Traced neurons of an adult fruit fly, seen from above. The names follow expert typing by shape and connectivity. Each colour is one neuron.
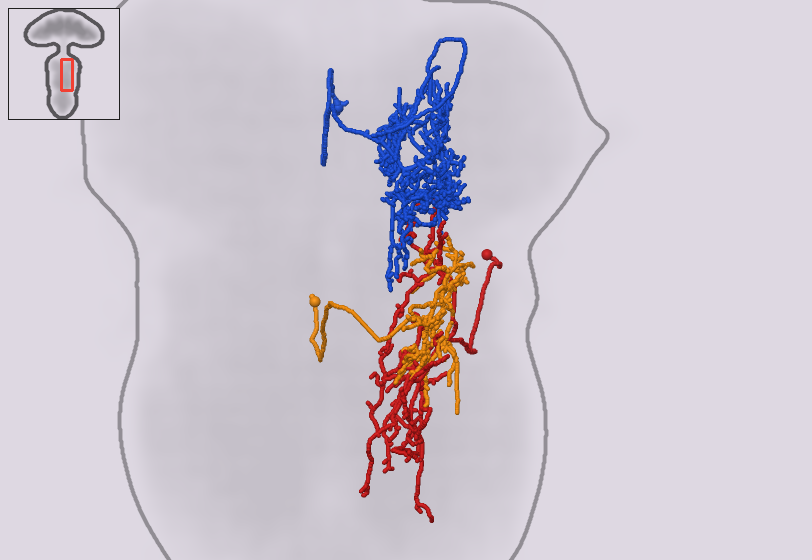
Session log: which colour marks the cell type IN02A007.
blue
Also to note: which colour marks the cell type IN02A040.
orange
